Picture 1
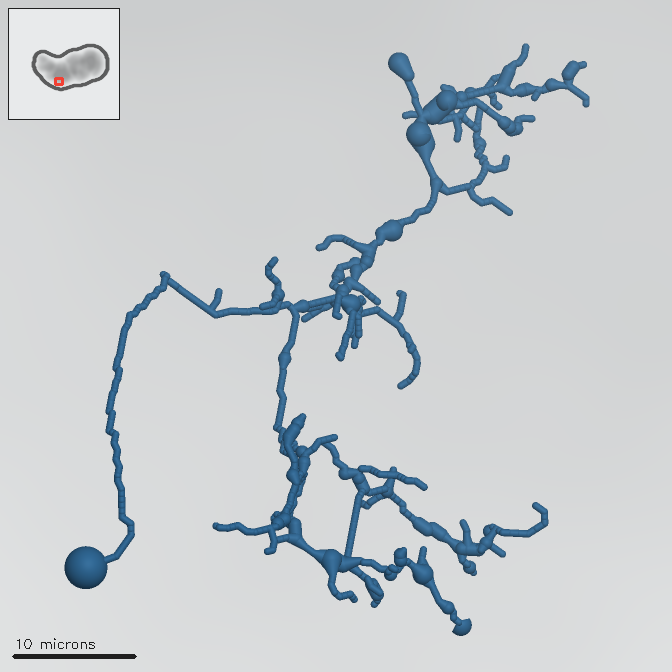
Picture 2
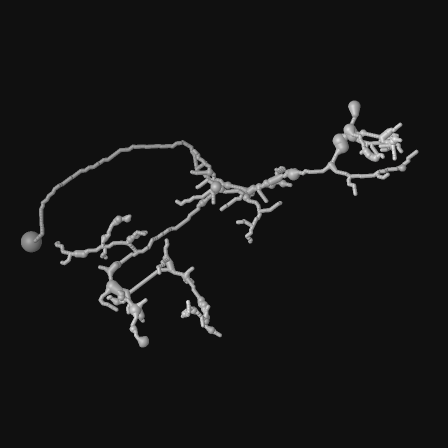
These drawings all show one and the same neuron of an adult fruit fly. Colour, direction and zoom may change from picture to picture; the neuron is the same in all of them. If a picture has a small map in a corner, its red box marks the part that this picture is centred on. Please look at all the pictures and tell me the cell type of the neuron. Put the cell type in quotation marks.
"Mi2"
